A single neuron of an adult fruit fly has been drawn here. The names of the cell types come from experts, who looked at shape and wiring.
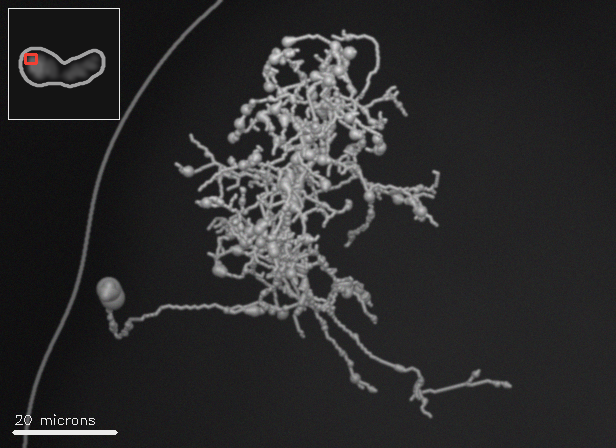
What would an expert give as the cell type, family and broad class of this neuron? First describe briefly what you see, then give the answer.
From left to right in the picture it spans about 80 microns. Dozens of branch ends can be seen. The cell type is SLP157. Its family is hemilineage SLPad1_anterior. This is a central-brain intrinsic neuron.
